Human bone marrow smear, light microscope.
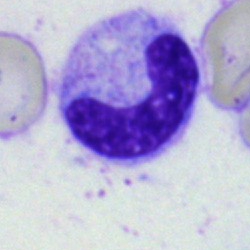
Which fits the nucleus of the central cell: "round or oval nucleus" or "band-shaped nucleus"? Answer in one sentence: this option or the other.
The nucleus is a bent band and not a compact round or oval mass, and has no lobes.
